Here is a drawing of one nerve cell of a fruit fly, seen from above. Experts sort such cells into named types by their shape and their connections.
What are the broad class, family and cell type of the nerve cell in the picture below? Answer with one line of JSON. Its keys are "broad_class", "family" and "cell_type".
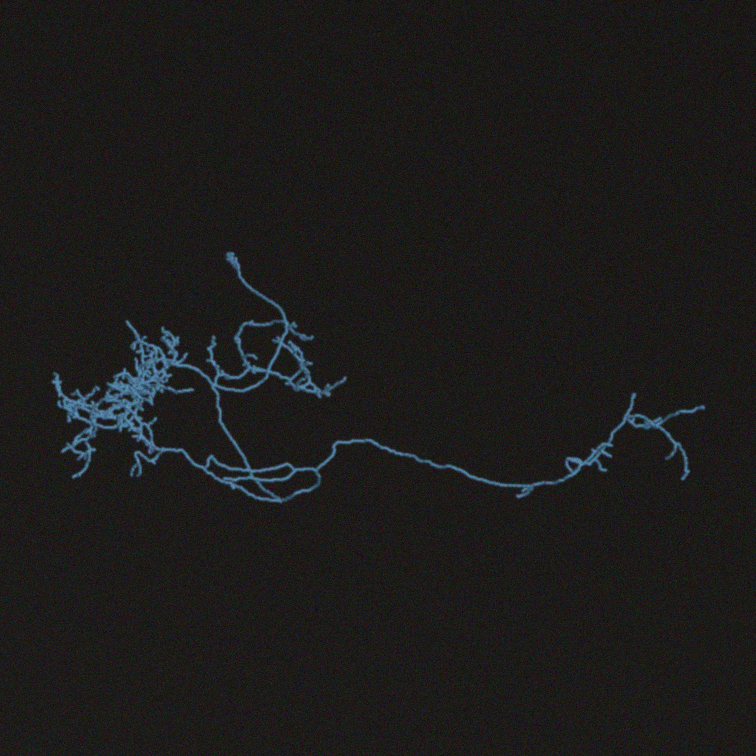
{"broad_class": "central-brain intrinsic neuron", "family": "hemilineage LALv1_ventral", "cell_type": "AVLP457"}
